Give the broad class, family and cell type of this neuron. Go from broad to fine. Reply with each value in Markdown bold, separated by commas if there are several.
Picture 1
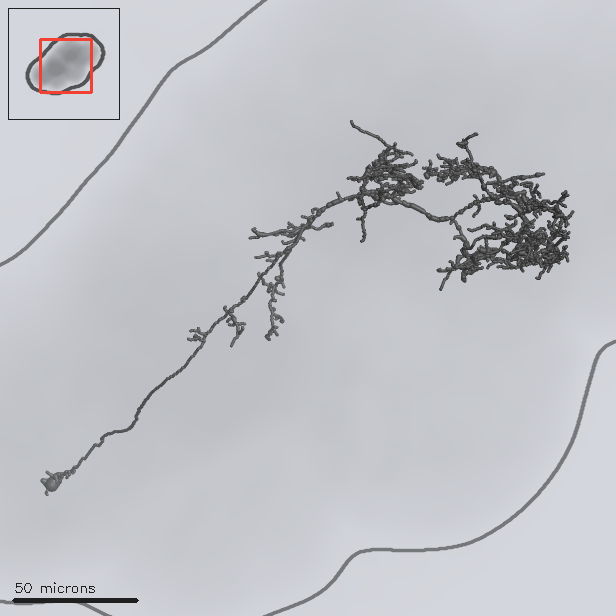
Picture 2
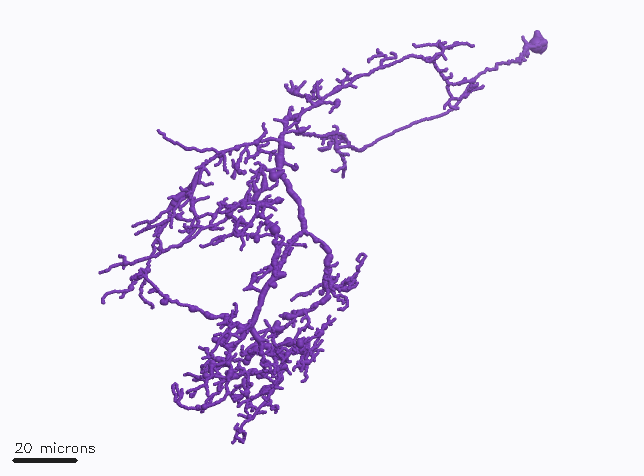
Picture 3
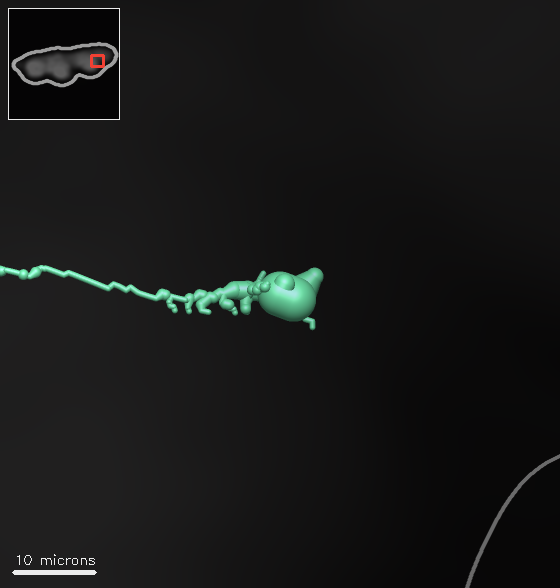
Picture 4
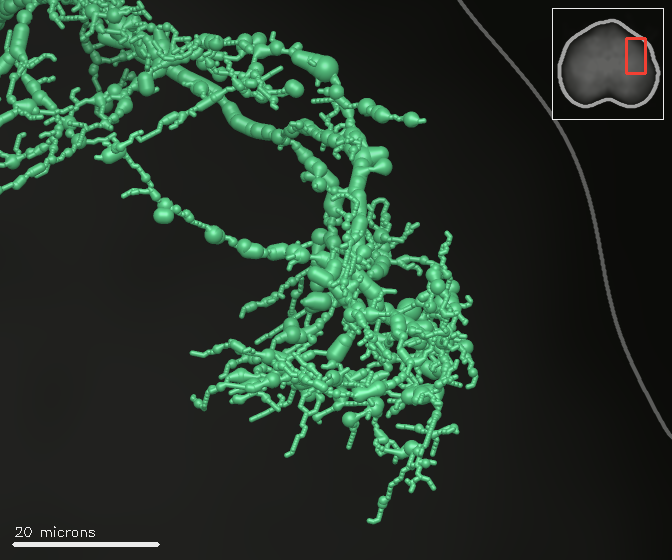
**nerve-cord intrinsic neuron**, **hemilineage 06B**, **IN06B047**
